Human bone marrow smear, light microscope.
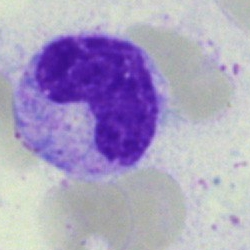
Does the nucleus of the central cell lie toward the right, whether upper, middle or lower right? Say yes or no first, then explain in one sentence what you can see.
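Yes. The nucleus lies toward the upper right of the cell, leaving most of the cytoplasm on the lower left.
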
